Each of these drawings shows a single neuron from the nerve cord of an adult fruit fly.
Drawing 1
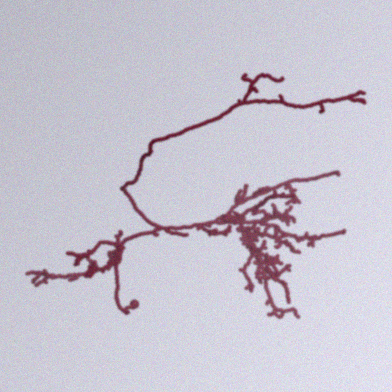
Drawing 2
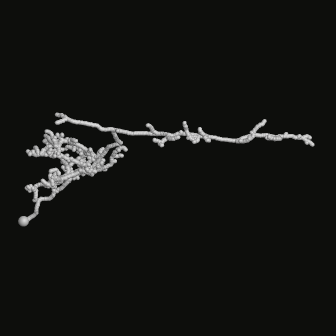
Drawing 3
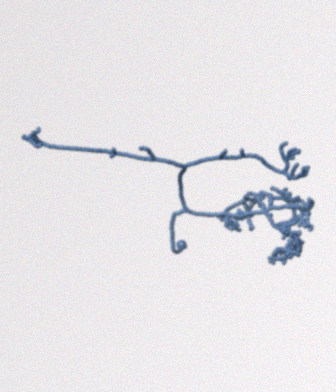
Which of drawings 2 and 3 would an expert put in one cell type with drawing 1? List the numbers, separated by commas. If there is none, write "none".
none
